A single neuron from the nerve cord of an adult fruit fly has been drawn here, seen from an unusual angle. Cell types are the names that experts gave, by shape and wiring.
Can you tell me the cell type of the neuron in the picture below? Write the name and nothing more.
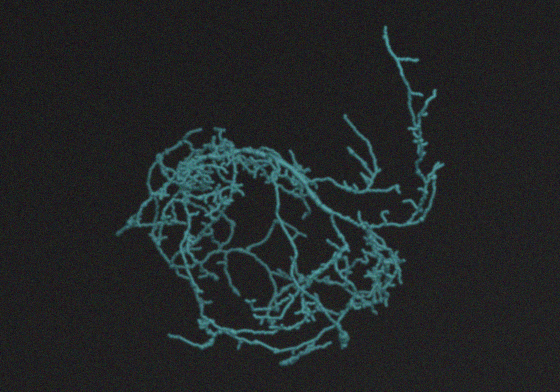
IN04B035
